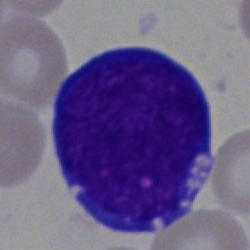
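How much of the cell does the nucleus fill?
Nearly all.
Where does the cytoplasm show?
As a thin deep-blue rim, mainly along the lower edge.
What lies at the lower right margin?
A cluster of small clear vacuoles.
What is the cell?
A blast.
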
